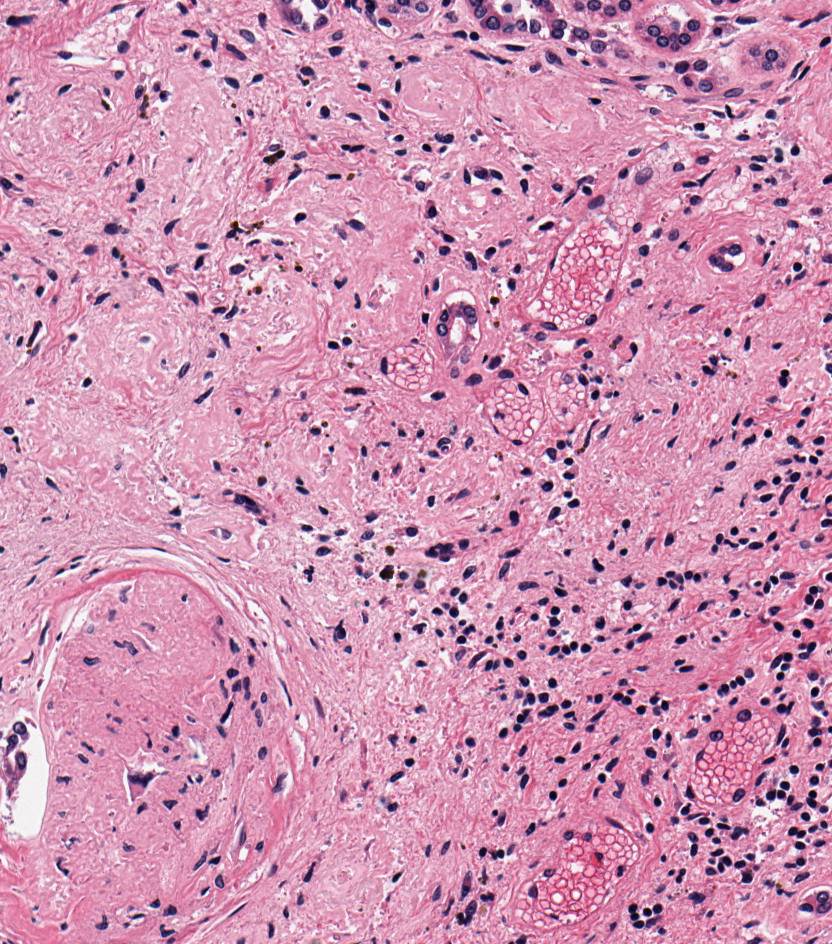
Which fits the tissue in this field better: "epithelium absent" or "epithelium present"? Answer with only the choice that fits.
Epithelium present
